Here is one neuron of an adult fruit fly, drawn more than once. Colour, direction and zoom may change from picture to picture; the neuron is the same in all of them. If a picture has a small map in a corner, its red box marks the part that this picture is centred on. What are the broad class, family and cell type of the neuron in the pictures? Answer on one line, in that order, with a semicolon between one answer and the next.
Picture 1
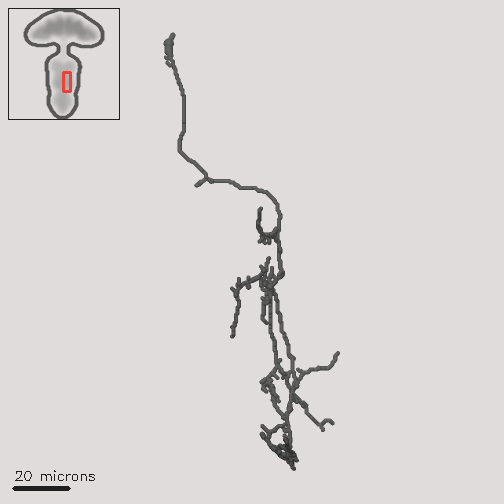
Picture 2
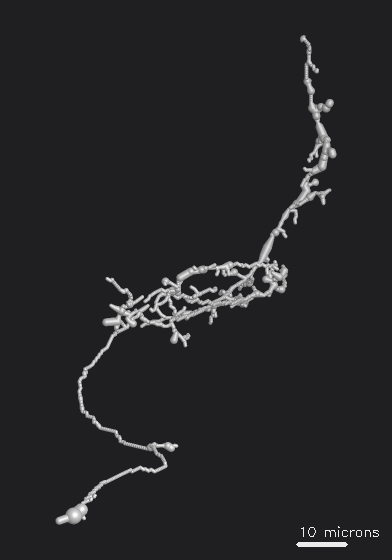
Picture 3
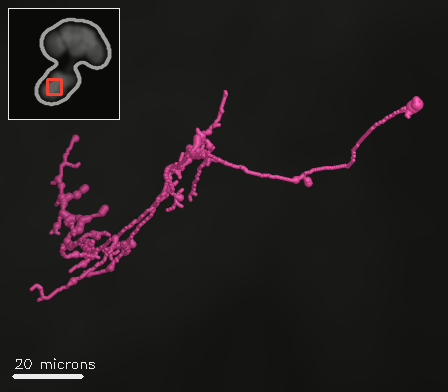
nerve-cord intrinsic neuron; hemilineage 14A; IN14A086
